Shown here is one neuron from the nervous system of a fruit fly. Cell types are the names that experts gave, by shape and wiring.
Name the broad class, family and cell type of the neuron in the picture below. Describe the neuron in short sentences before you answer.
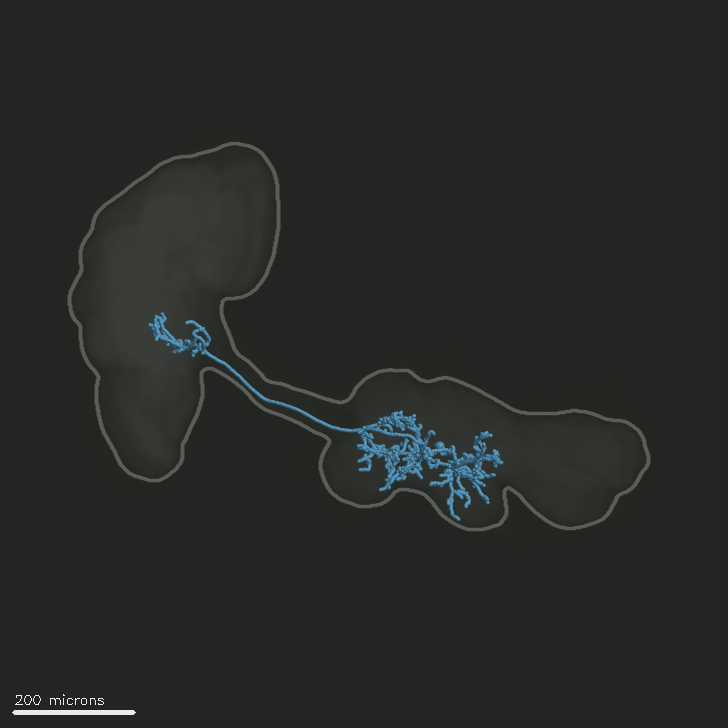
It reaches both the brain and the nerve cord, passing through the neck. The cell body is in the middle of the picture. By the scale bar it is about 600 microns wide in this view. It is an ascending neuron. The family is hemilineage 10B. It is of cell type AN10B015.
